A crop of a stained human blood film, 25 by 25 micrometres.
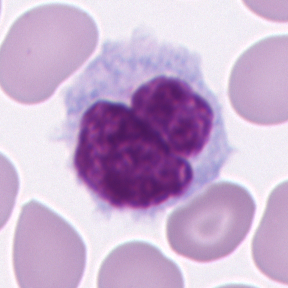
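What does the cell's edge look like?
It is irregular and frayed, with many fine ruffles.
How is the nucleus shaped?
It is folded into lobes, and a deep cleft sets off its upper right part.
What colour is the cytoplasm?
Pale greyish blue, with no coarse or brightly coloured granules.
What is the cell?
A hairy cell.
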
